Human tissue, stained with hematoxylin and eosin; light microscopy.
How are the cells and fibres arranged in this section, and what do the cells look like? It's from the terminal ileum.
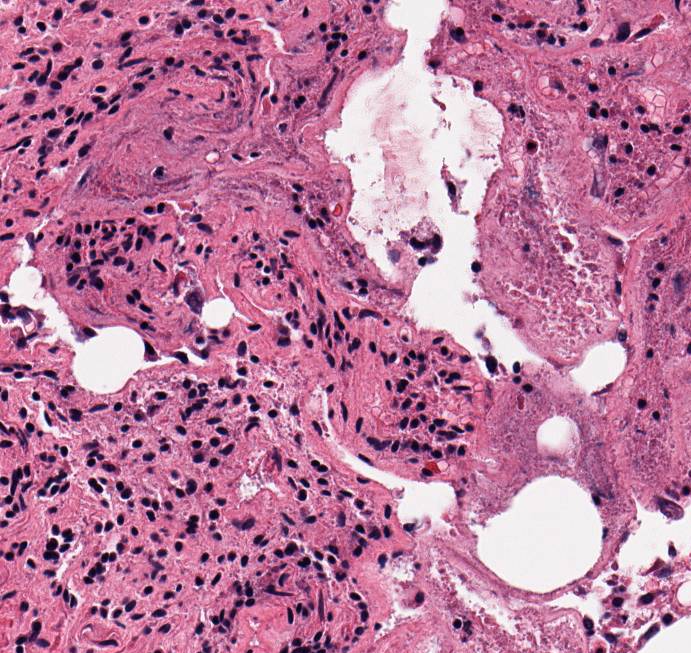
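The left half is cellular fibrous tissue; pale pink granular material in irregular compartments dominates the right half. Within the fibrous tissue are many spindle-shaped cells with elongated dark nuclei, most crowded in the lower left. Near the upper right edge, some cells show clear, bubbly vacuolated cytoplasm. No glands or surface lining epithelium are seen anywhere.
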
